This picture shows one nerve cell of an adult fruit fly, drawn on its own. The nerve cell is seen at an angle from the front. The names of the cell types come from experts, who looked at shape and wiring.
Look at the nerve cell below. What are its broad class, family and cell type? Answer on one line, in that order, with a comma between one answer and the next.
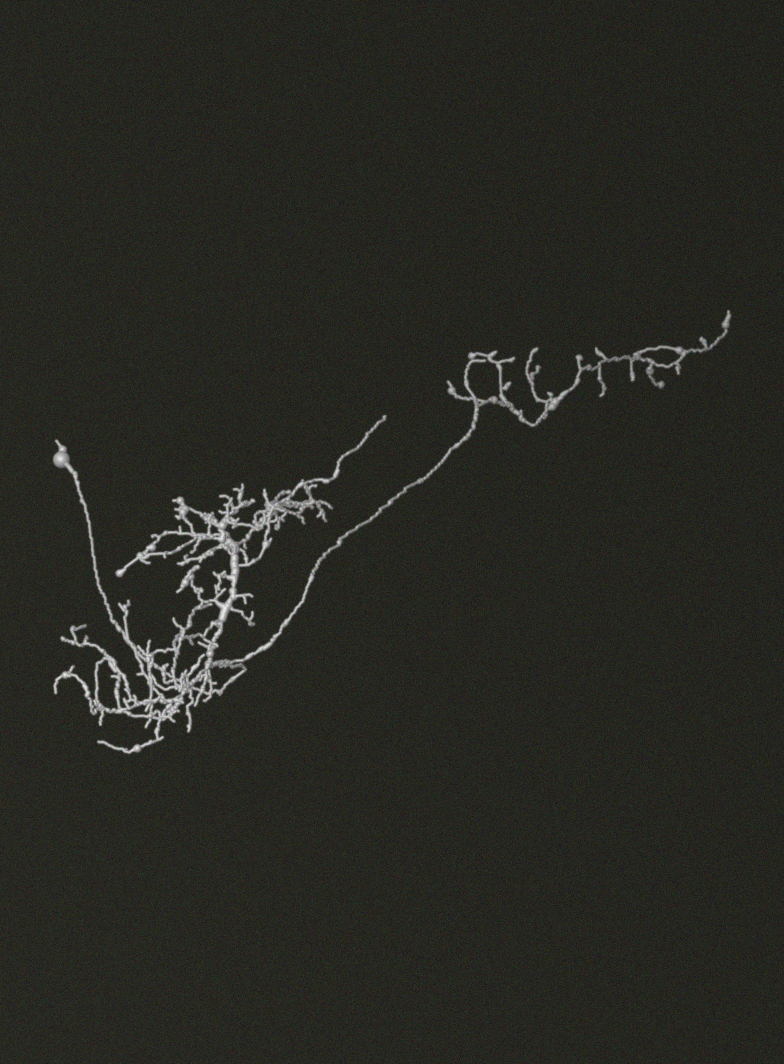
nerve-cord intrinsic neuron, hemilineage 11A, IN11A034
